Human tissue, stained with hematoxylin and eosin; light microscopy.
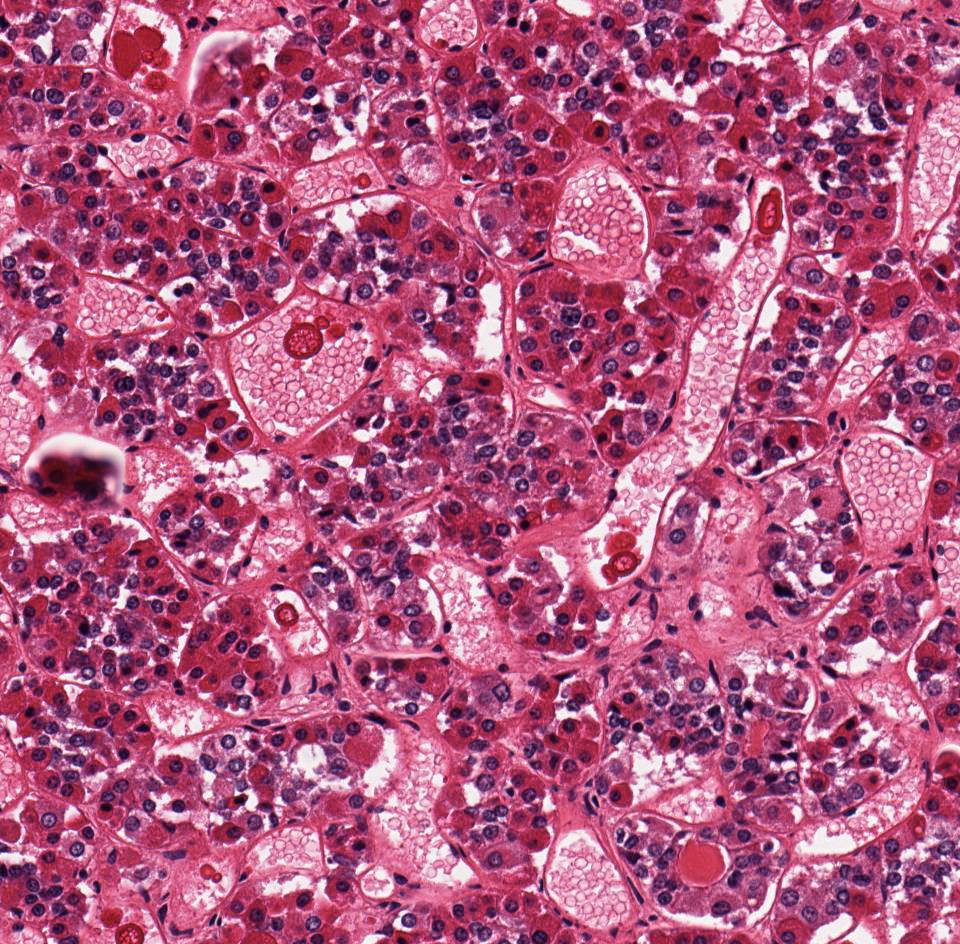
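Pituitary. Cells pack into rounded nests and cords divided by thin pink partitions throughout. Many cells with deeply red, eosinophilic cytoplasm lie intermingled in the same nests with cells whose cytoplasm is pale purple or barely stained. Each cell has one small, round, dark, roughly central nucleus.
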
